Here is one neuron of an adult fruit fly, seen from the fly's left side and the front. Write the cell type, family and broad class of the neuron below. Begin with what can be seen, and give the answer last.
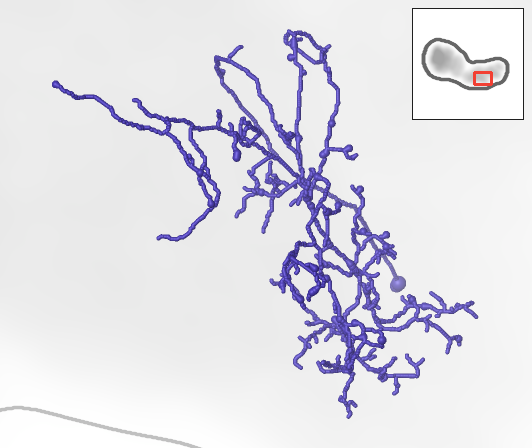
Dozens of branch ends can be seen. In this view it is about as wide as it is tall. Its cell type is IN12B078. The family is hemilineage 12B. This is a nerve-cord intrinsic neuron.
